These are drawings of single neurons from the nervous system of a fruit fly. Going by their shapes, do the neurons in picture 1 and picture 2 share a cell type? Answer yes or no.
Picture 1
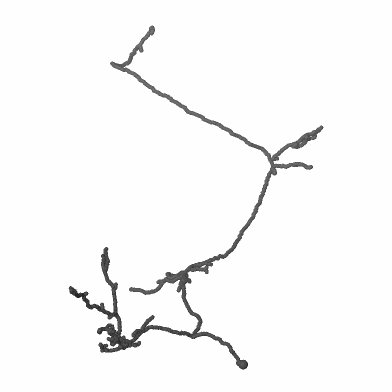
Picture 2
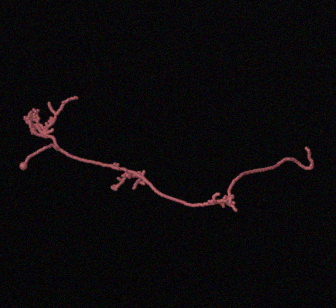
yes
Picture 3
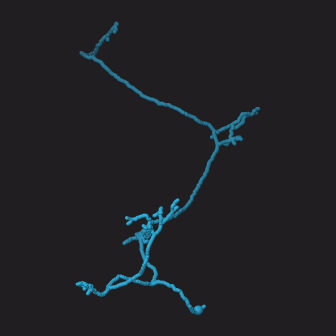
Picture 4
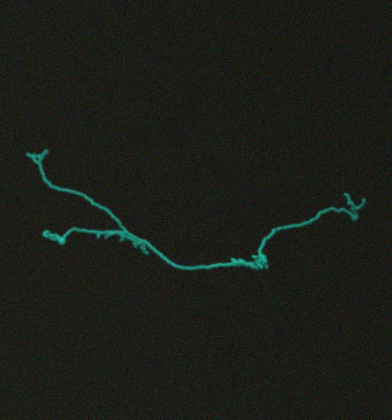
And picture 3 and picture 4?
yes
